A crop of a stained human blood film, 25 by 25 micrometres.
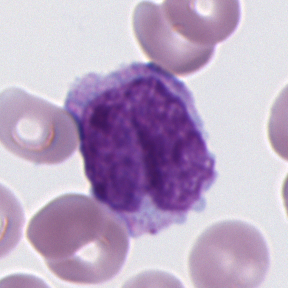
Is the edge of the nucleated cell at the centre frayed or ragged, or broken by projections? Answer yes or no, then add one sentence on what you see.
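Yes. The cell's outline is irregular, with a ragged, frayed edge.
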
